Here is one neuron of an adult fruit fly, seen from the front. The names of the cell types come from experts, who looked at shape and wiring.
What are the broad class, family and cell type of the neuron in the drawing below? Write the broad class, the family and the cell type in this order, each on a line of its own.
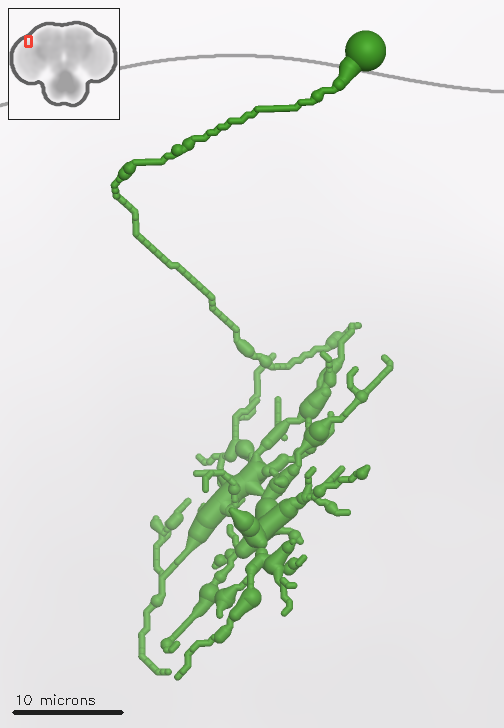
optic-lobe intrinsic neuron
Dm
Dm8b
